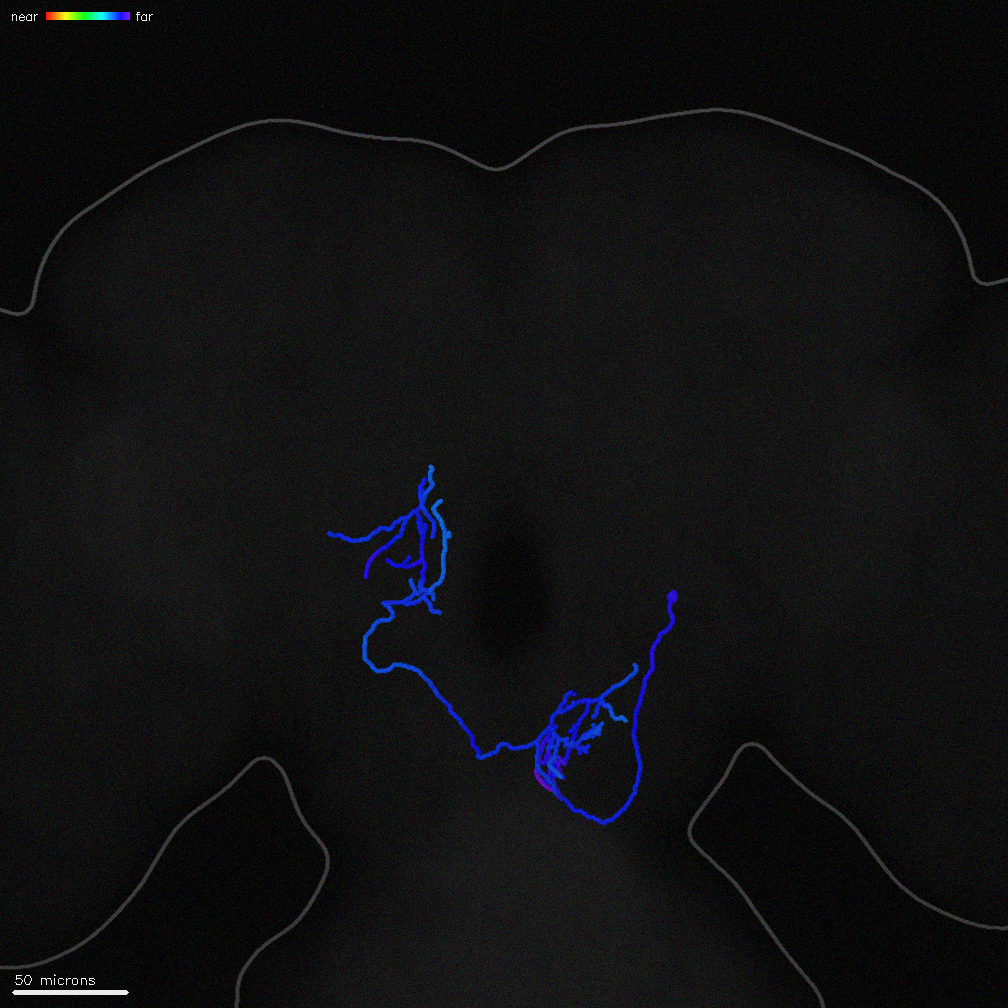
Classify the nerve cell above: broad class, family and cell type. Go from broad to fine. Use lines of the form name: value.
broad class: central-brain intrinsic neuron
family: hemilineage LB19
cell type: GNG416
